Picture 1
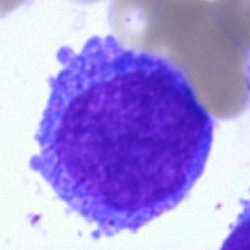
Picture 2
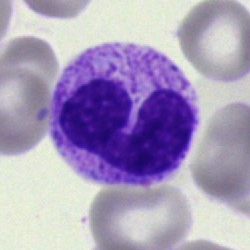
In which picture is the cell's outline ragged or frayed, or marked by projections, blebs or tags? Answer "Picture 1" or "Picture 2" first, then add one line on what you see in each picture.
Picture 1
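What picture 1 shows: Many small rounded blebs bulge from the cell surface, most numerous along the left side.
What picture 2 shows: The cell outline is round and smooth.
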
